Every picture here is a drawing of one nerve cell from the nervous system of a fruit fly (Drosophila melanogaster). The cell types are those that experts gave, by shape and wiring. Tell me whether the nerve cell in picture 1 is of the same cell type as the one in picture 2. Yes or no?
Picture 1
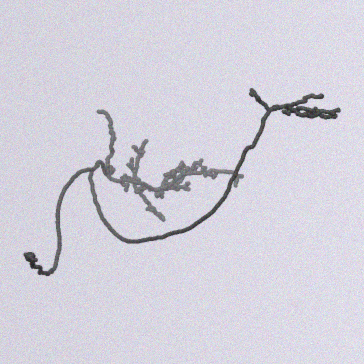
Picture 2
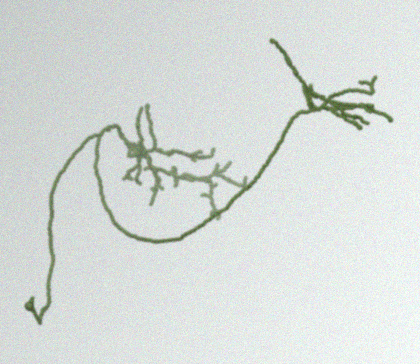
yes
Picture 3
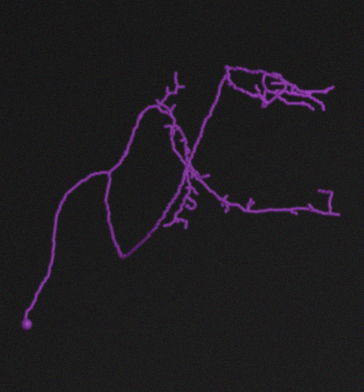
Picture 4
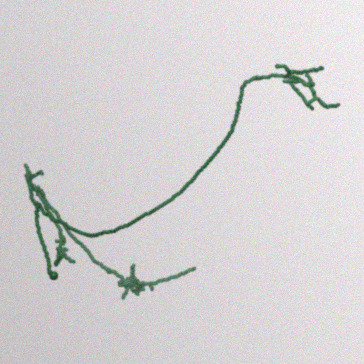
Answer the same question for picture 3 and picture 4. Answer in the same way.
yes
